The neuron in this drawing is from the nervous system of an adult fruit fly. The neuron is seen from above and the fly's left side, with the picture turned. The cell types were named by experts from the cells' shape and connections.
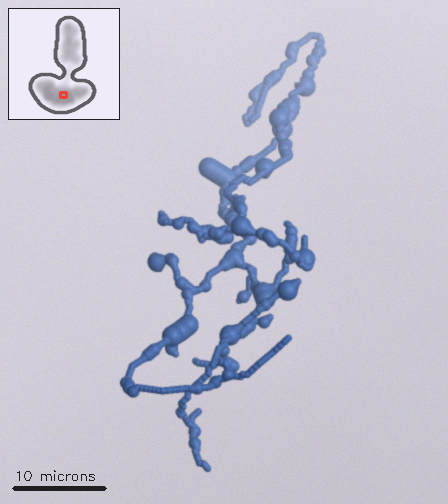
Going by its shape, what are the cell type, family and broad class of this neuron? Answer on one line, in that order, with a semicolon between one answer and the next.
LB3a; class gustatory; sensory neuron entering the brain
